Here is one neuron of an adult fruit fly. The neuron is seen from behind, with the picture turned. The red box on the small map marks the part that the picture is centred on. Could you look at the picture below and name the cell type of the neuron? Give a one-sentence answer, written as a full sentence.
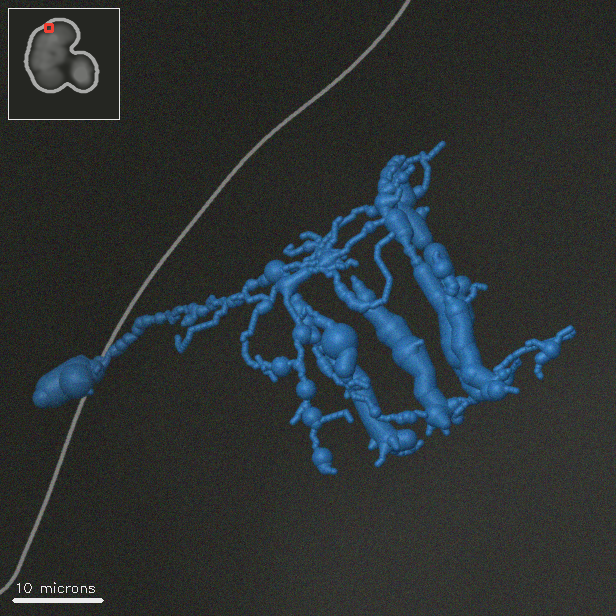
Typed by cell type, the neuron is Dm9.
